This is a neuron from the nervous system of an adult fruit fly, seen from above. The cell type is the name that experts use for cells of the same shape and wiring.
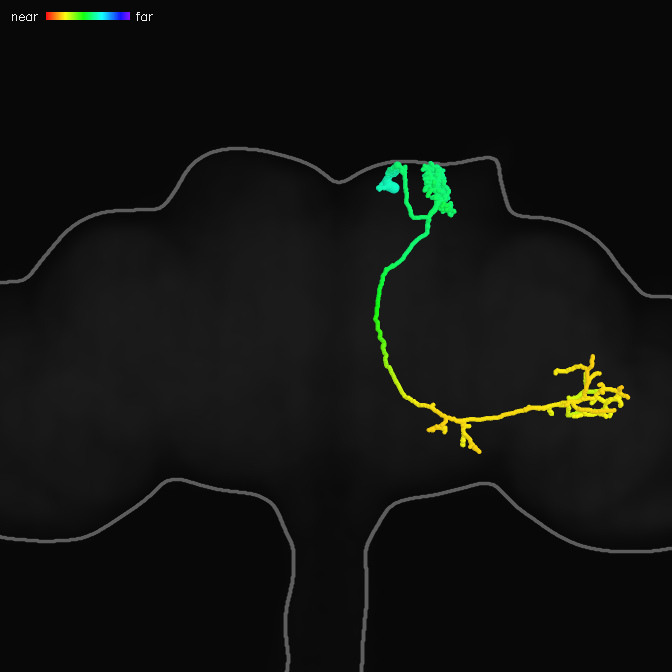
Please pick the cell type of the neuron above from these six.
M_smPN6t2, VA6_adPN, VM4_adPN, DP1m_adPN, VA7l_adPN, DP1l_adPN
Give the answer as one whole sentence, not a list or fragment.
The neuron is typed under the name VA7l_adPN.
